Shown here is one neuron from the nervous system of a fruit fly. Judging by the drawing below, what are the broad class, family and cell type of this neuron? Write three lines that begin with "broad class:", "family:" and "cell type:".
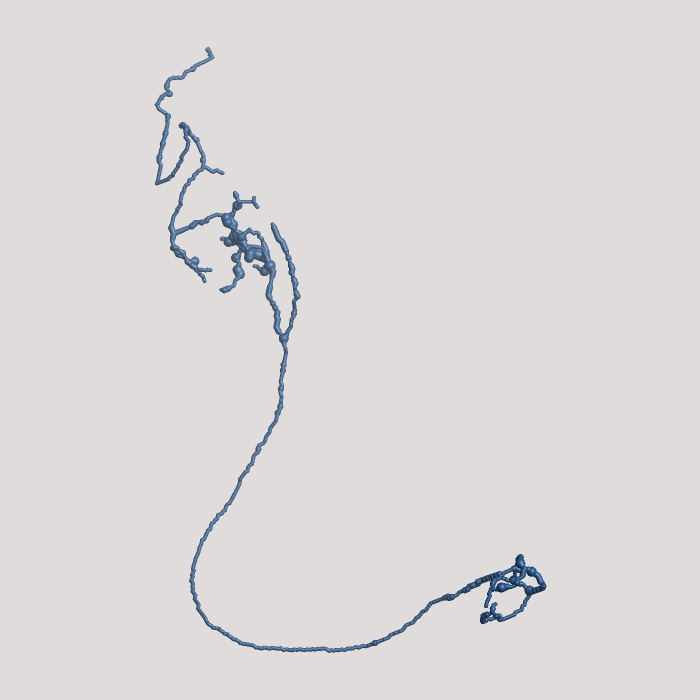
broad class: sensory neuron entering the brain
family: class olfactory
cell type: ORN_VA6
